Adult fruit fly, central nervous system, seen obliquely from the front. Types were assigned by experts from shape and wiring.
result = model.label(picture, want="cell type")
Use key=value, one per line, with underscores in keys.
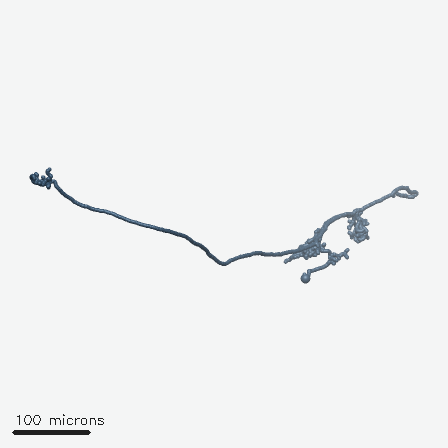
cell_type=AN10B020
